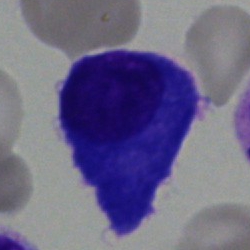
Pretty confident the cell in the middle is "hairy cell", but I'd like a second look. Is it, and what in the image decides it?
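Cytoplasm deep, intense blue.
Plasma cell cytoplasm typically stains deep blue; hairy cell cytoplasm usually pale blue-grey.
Verdict: not hairy cell; plasma cell. No distinct granules visible in the cytoplasm.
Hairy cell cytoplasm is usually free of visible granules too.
Outline roughly triangular, narrowing to a blunt point at the bottom. Nucleus stains darker purple than the surrounding cytoplasm. Pale grey red cells around the cell, one almost touching its top edge.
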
